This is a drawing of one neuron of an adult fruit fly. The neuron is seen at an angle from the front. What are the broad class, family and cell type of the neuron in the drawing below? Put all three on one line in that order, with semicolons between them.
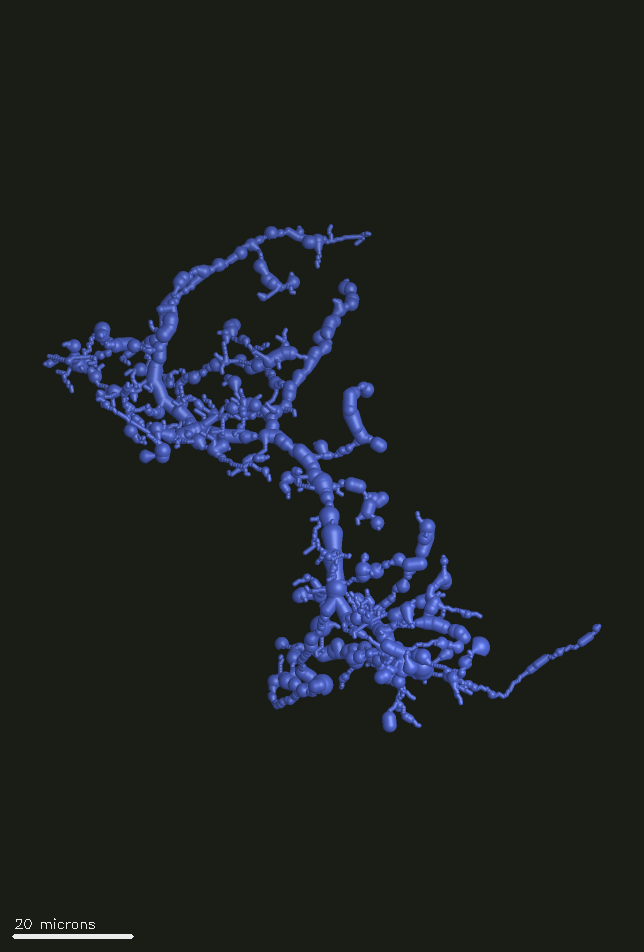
nerve-cord intrinsic neuron; hemilineage 01B; IN01B007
